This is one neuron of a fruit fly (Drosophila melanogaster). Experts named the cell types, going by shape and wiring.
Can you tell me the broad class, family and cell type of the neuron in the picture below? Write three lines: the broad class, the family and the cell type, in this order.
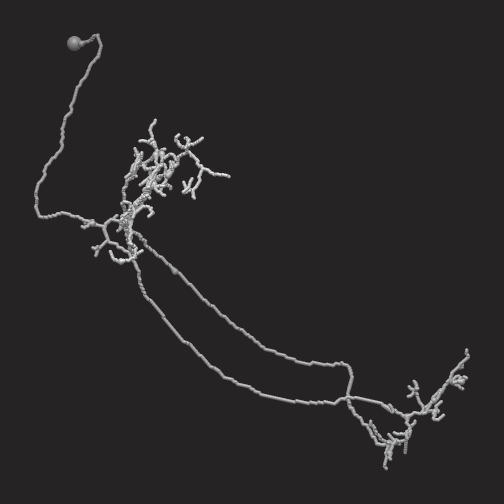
optic-lobe intrinsic neuron
Y
Y14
